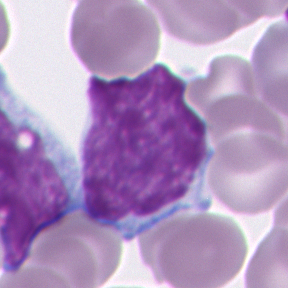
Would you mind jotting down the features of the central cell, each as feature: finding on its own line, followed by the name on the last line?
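Nuclear outline: angular and irregular
Nuclear extent: fills most of the cell
Cytoplasmic rim: widest along the lower edge
Cytoplasm colour: pale blue
Name: typical lymphocyte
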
